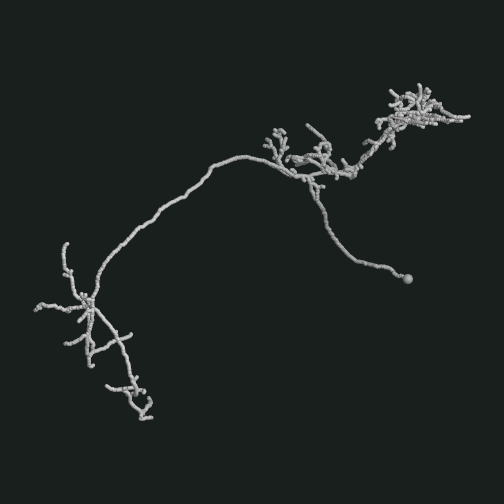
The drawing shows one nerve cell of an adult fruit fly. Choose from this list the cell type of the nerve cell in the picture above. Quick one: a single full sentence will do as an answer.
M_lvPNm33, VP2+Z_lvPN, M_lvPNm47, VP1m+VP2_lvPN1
By cell type, this nerve cell is classified as VP2+Z_lvPN.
